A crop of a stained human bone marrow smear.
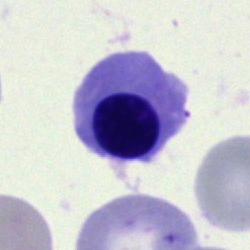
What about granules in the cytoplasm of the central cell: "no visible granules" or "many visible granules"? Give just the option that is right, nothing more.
No visible granules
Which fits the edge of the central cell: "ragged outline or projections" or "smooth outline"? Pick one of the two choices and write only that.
Ragged outline or projections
